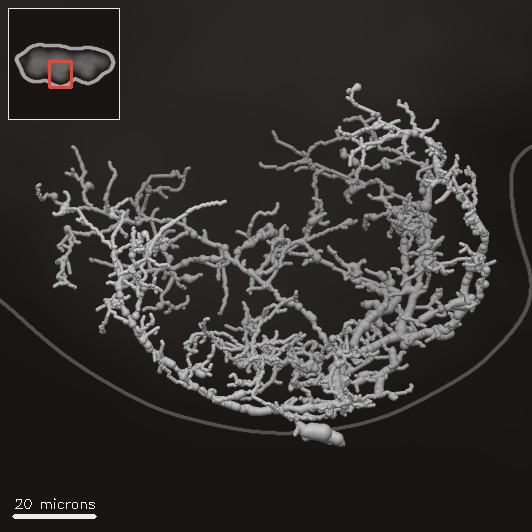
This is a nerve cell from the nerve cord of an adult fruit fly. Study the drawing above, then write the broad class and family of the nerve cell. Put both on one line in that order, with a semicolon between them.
nerve-cord intrinsic neuron; hemilineage 13A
